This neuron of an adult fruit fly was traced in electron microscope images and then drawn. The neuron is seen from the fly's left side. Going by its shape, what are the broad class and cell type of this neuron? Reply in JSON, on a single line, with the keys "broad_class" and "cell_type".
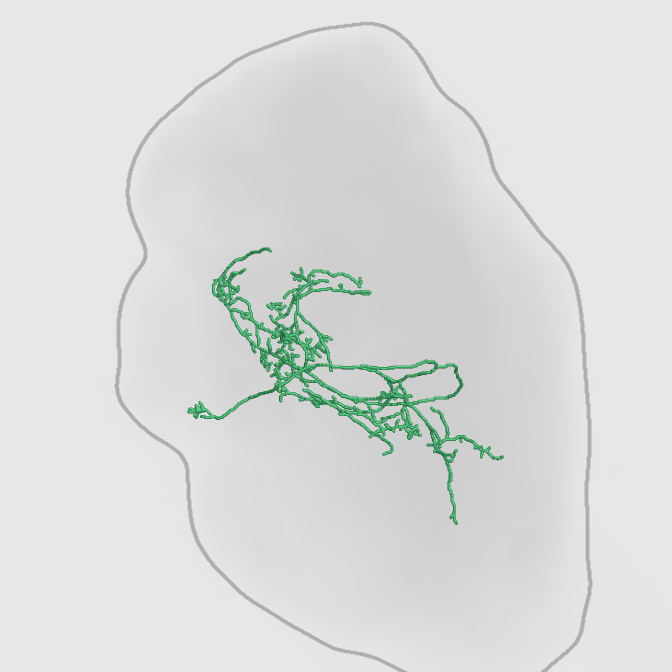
{"broad_class": "central-brain intrinsic neuron", "cell_type": "LAL206"}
